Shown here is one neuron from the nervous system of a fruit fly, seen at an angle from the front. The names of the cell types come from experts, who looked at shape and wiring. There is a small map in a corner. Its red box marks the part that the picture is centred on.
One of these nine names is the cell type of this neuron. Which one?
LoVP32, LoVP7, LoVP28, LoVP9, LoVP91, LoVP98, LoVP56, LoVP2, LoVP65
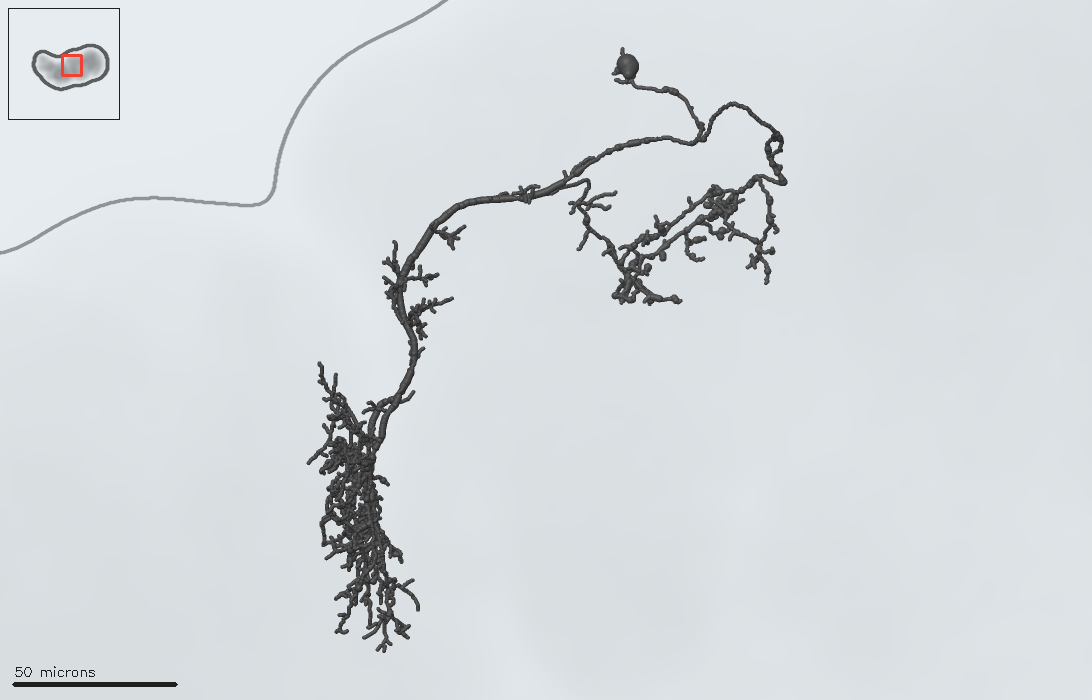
LoVP28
